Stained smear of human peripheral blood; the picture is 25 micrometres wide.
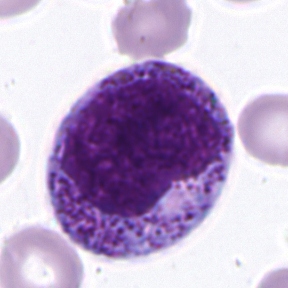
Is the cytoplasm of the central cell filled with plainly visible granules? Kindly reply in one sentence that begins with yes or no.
Yes, there are many visible granules in its cytoplasm.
